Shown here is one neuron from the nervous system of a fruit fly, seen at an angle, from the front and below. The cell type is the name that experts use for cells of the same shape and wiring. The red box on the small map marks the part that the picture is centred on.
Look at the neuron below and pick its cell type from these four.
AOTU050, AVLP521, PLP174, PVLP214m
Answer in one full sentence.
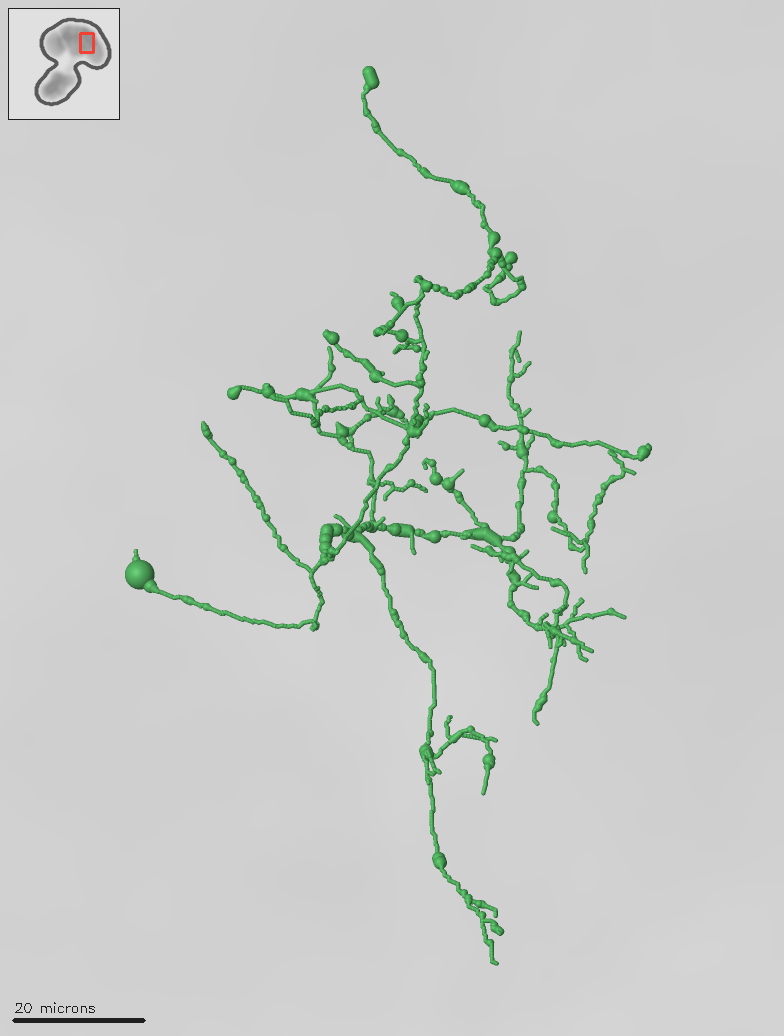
A cell of type PLP174 is what this neuron is.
